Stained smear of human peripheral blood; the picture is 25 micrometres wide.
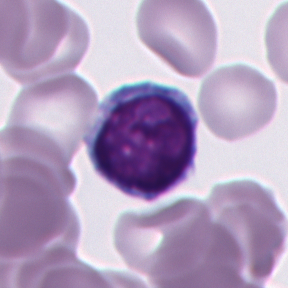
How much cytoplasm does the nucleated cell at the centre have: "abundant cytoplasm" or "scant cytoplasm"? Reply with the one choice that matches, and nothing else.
Scant cytoplasm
